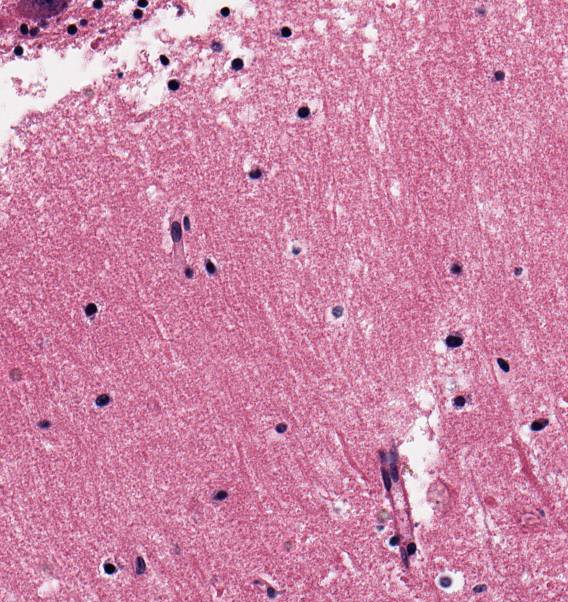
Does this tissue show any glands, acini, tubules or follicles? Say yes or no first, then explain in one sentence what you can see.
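No. Most of the field is a finely granular, fibrillary pink matrix with sparse scattered nuclei and no epithelium or glands.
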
